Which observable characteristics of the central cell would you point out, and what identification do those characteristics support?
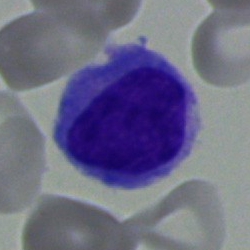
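The central cell has its nucleus placed off-centre towards the lower right, so a wider band of cytoplasm remains at the upper left. Its chromatin is deep purple and dense, showing only faint texture. The cytoplasm stains blue. A small knob-like projection protrudes from the top edge of the cell. This cell is a monocyte.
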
